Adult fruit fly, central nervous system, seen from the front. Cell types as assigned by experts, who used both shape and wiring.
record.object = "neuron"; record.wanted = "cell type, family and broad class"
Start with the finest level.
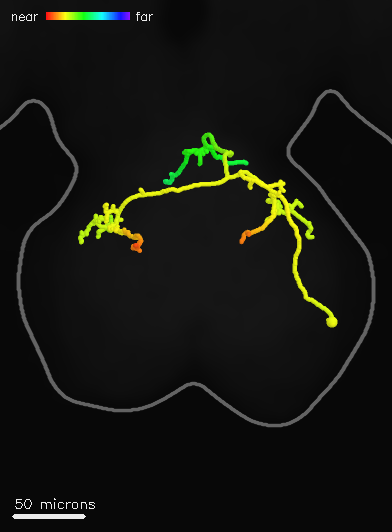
IN12A043_b; hemilineage 12A; nerve-cord intrinsic neuron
